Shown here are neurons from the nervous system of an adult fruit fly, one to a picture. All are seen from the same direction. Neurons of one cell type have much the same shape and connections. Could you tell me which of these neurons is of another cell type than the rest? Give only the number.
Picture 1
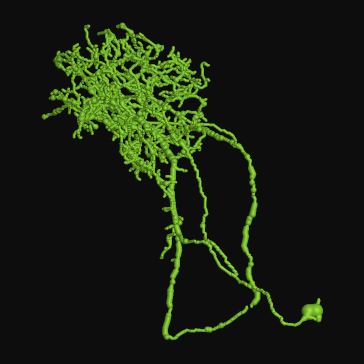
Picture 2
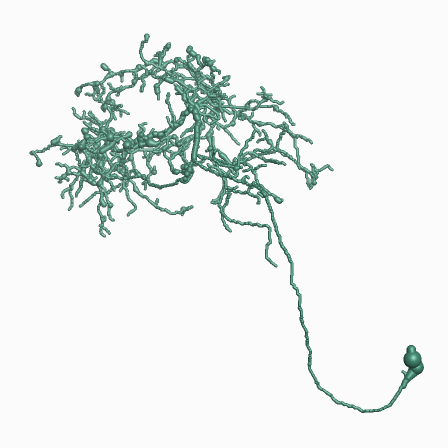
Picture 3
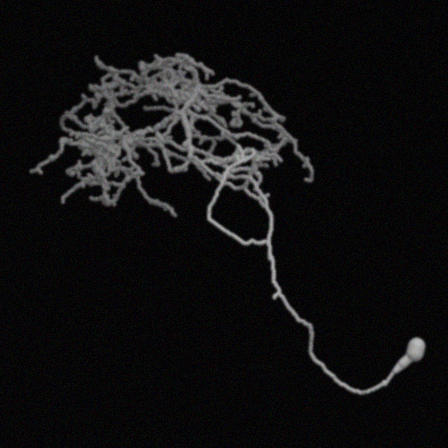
1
